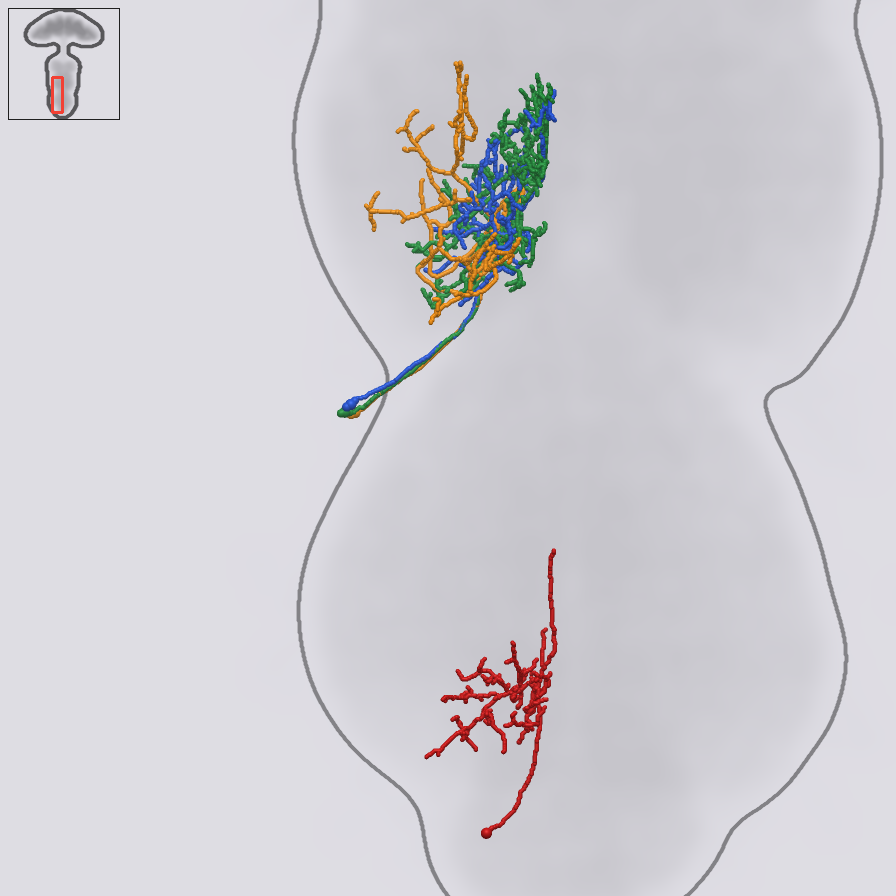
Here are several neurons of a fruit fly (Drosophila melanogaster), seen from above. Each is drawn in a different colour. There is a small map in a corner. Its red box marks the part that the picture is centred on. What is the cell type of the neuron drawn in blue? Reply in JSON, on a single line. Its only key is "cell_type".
{"cell_type": "IN01B078"}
